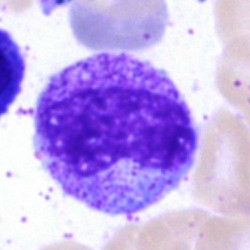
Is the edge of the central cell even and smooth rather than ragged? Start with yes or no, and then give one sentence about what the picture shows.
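Yes. The cell outline is round and smooth.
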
